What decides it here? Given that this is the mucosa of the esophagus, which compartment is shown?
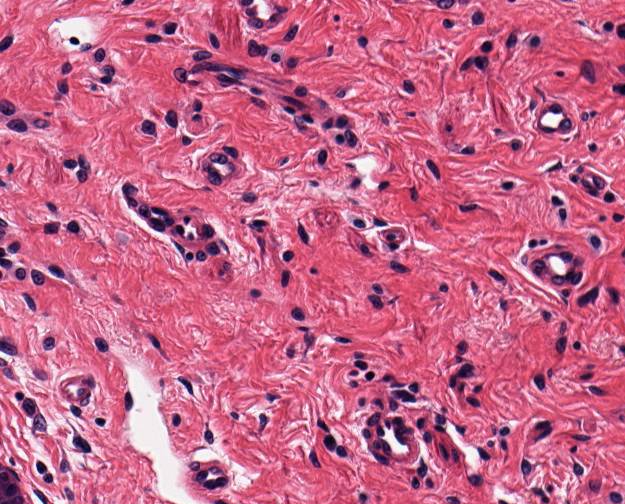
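What you have here is loose connective tissue. Look how the wavy collagen bundles run in many directions.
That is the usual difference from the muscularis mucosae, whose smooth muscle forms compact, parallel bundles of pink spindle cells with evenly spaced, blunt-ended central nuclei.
In this field that collagen is dense and pink and fills the whole view. There is no epithelium and no fat cells anywhere.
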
